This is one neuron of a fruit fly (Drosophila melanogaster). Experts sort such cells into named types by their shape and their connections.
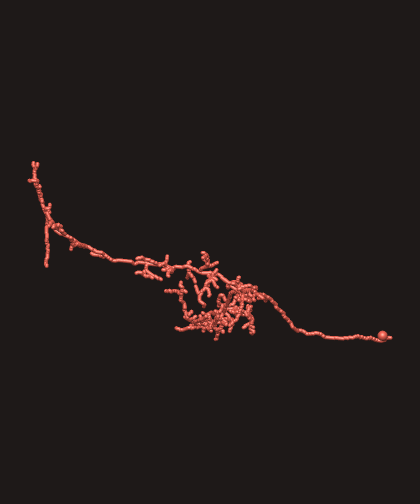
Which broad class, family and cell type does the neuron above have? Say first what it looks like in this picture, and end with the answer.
The picture shows dozens of branch ends. In this view it is wider than it is tall. It is a central-brain intrinsic neuron. The family is hemilineage DM3_dorso_lateral. Its cell type is SMP317.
